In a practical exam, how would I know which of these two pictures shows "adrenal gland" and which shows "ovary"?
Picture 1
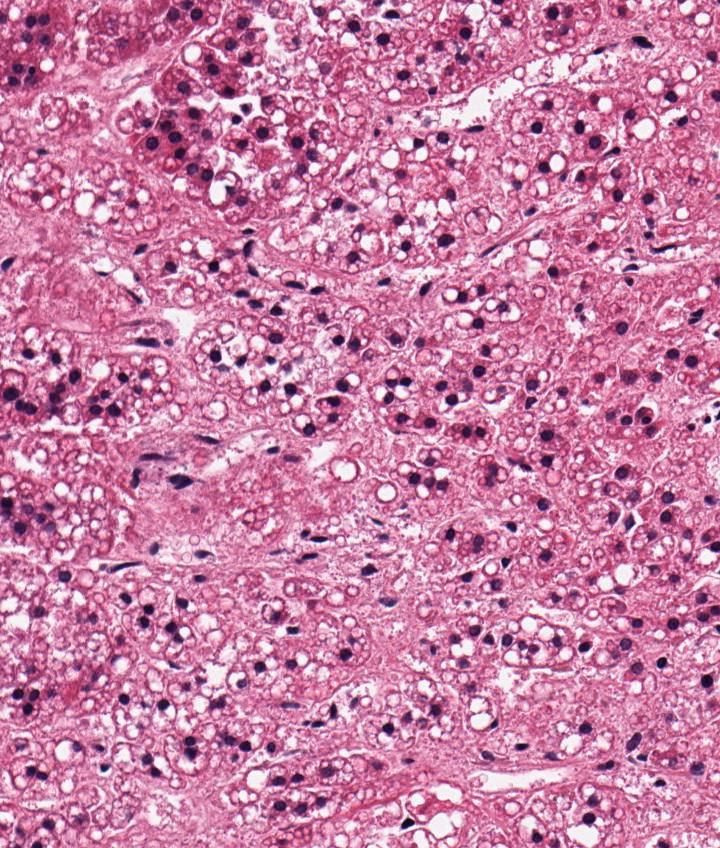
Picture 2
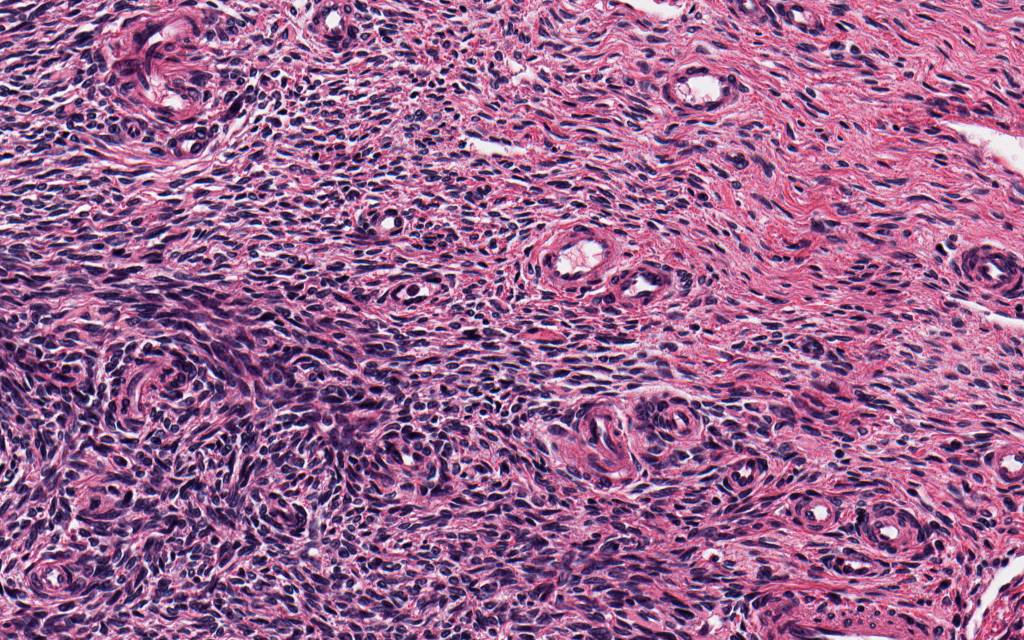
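The adrenal gland is in picture 1, and the ovary is in picture 2. In picture 1 the cells lie in nests and short cords separated by thin fibrous septa, whereas picture 2 is a cellular spindle-cell tissue throughout, with no epithelium or glands anywhere in it.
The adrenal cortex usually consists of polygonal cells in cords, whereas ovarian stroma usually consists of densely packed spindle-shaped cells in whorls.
In picture 2, spindle cells are wrapped in concentric whorls around many of the small vessels, whose lumens are mostly empty and white. Most cells in picture 1 have cytoplasm filled with many small, clear, round vacuoles, although those in the upper left corner have denser pink cytoplasm with fewer vacuoles. The nuclei also differ: small, round and darkly stained in picture 1, but dark and oval to spindle-shaped, with scant cytoplasm, in the stromal cells of picture 2.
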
